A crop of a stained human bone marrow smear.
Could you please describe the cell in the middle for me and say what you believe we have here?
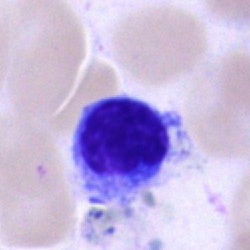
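The chromatin here is dense and stains deep purple. Compared with the nucleus, the cytoplasm is scant, and most of what shows lies below the nucleus. The cell edge is ragged on its lower and right sides. This is a lymphocyte.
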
